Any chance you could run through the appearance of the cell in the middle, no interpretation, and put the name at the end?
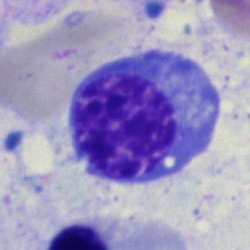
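Smooth and oval, this one. The chromatin is coarse, dark clumps parted by paler streaks. Just right of the nucleus there's a paler zone in the cytoplasm, and a single small, clear, round vacuole sits at the lower right edge of the nucleus. It's an erythroblast.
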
